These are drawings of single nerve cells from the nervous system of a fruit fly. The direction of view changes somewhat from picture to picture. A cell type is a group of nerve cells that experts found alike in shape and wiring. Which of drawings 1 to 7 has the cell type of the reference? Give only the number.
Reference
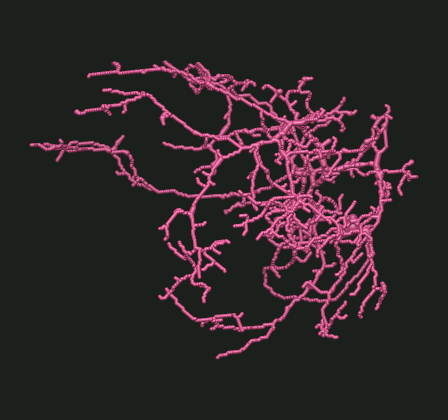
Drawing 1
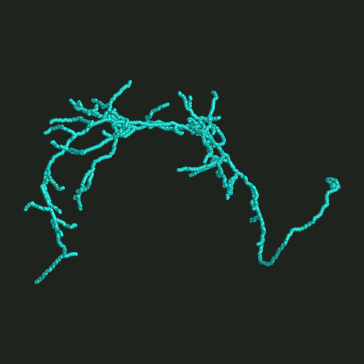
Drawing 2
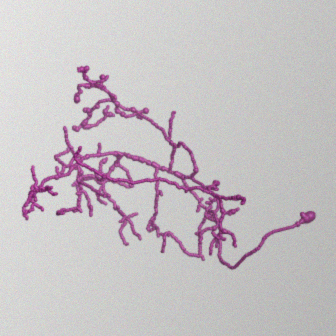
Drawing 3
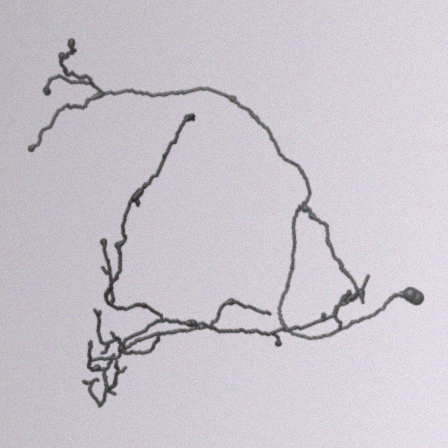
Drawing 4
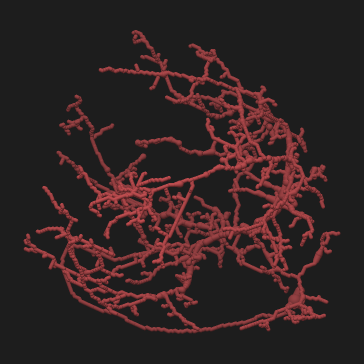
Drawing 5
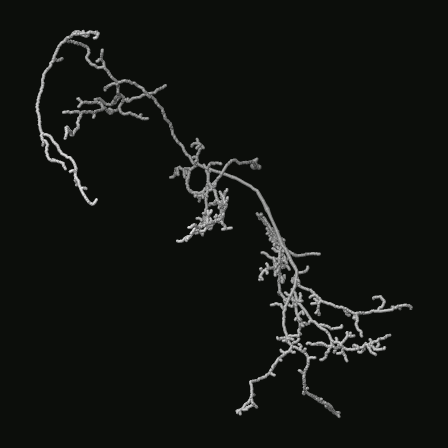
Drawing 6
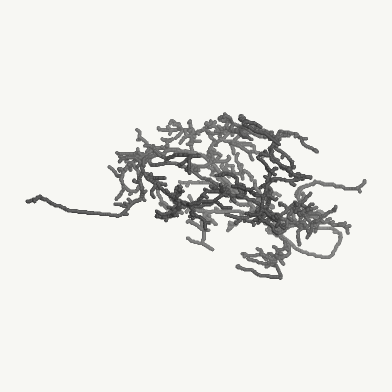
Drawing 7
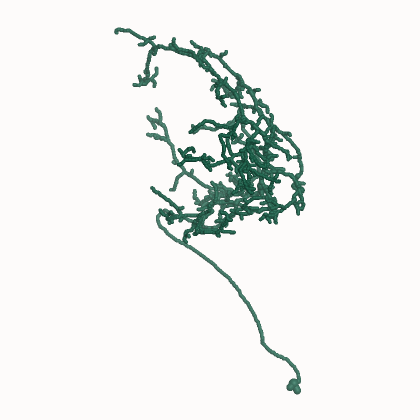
7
